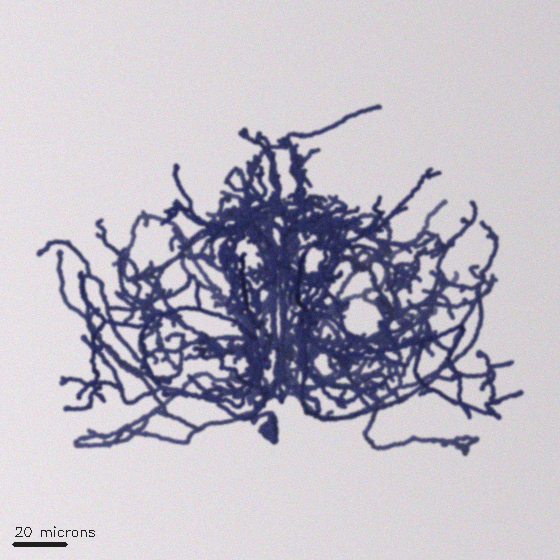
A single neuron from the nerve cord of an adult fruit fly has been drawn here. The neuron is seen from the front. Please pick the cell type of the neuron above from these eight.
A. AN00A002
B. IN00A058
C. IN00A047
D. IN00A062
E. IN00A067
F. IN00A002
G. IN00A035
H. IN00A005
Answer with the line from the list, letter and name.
A. AN00A002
